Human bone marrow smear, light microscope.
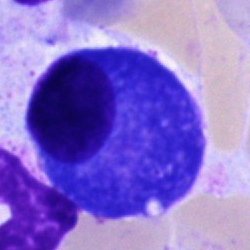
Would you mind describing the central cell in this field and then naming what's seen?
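Chromatin dense, dark purple, much darker than the cytoplasm. Cytoplasm abundant, occupying more of the cell than the nucleus, and staining deep blue. Small clear round vacuole at the lower edge. Plasma cell.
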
